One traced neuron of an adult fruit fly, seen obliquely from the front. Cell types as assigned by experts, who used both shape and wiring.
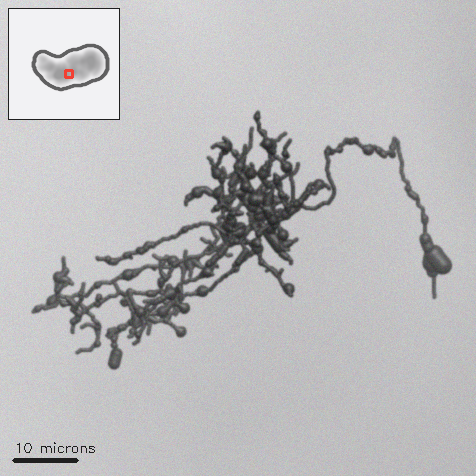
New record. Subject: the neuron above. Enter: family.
Li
